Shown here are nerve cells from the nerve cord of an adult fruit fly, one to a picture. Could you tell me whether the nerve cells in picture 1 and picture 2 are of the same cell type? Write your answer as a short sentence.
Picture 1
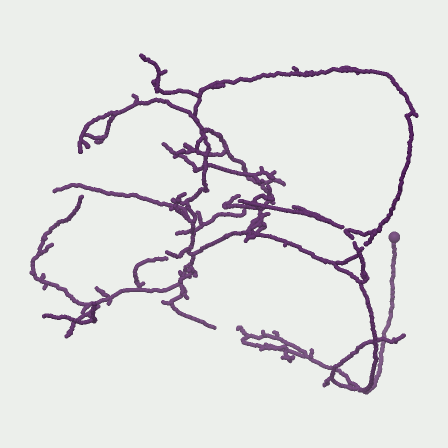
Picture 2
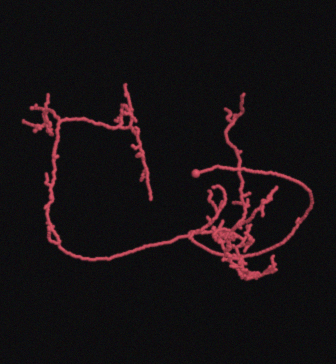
They are of different cell types.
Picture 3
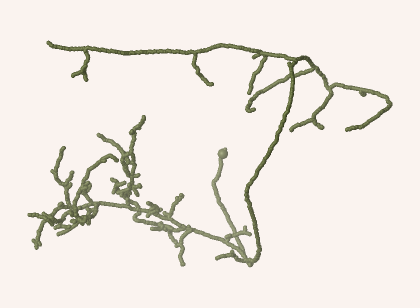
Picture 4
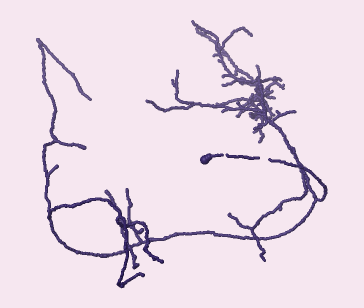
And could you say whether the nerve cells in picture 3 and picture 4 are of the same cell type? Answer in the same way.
They are of the same cell type.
